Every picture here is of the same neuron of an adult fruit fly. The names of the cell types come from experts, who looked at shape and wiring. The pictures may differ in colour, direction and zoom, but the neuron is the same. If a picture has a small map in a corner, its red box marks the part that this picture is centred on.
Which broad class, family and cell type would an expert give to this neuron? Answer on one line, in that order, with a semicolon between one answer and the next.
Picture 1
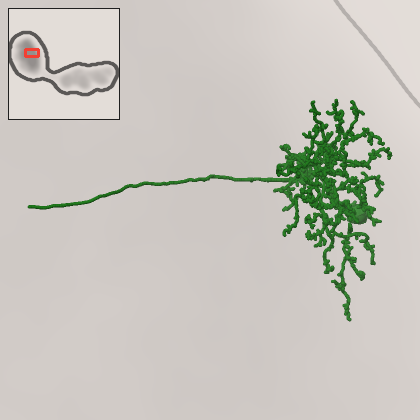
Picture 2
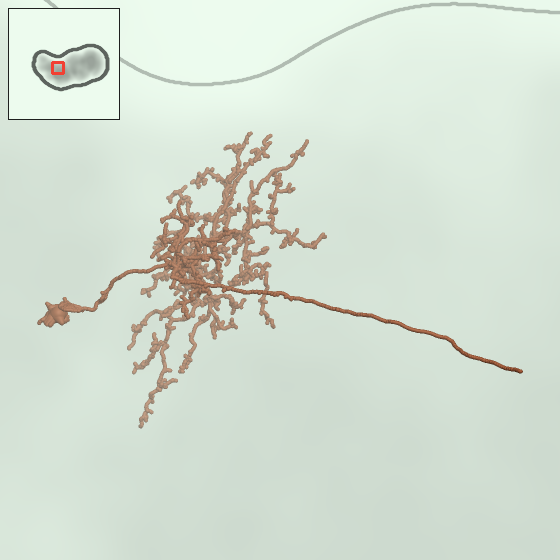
optic-lobe intrinsic neuron; Lawf; Lawf1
